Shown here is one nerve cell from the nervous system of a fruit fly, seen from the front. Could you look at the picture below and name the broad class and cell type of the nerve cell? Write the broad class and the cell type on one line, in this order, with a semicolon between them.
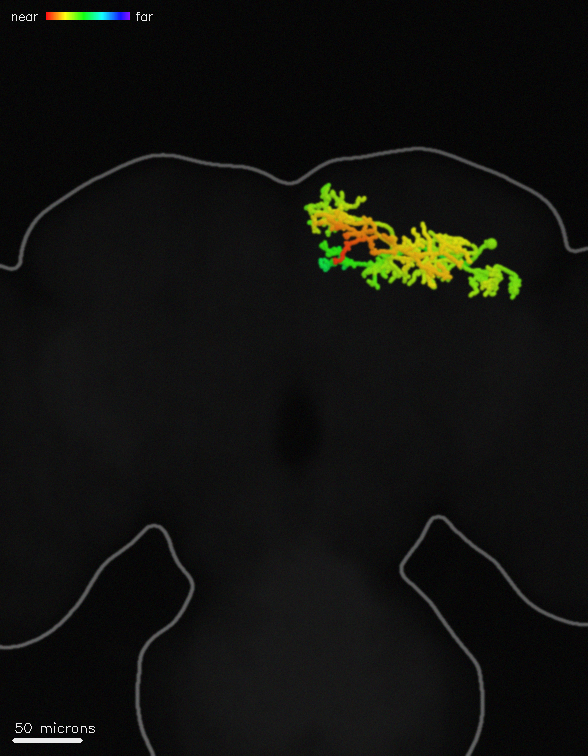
central-brain intrinsic neuron; AOTU103m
